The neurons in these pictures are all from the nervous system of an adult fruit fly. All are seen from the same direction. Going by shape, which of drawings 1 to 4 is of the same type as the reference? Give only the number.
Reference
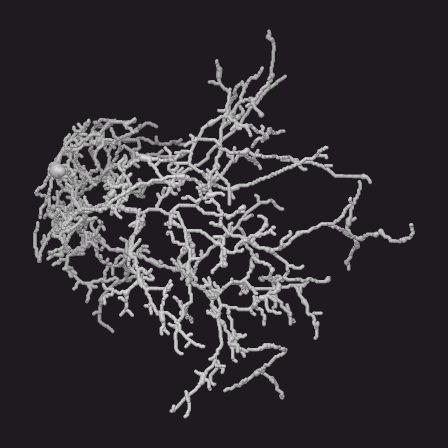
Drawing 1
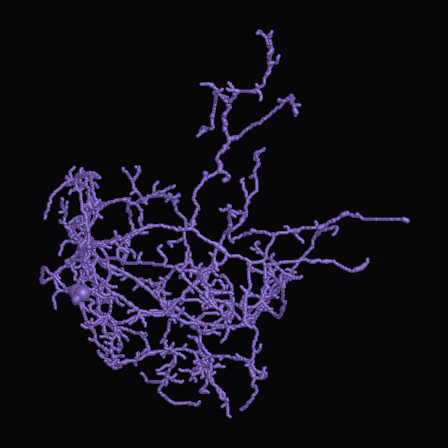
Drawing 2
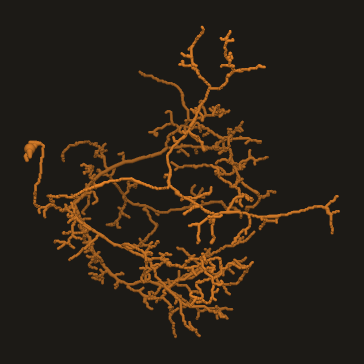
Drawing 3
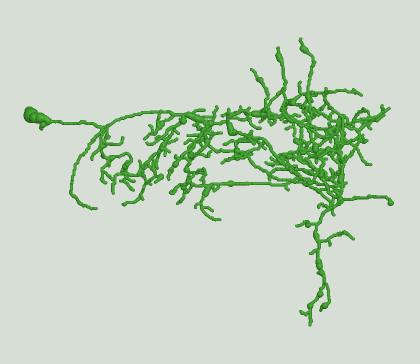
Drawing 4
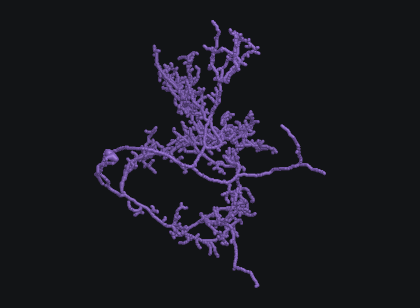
1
